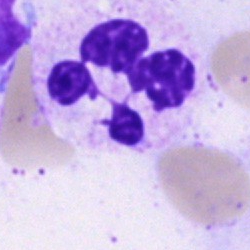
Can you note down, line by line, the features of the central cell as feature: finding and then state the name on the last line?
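Chromatin: dark purple, coarsely clumped
Cytoplasm: free of vacuoles
Outline: roughly round
Name: segmented neutrophil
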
